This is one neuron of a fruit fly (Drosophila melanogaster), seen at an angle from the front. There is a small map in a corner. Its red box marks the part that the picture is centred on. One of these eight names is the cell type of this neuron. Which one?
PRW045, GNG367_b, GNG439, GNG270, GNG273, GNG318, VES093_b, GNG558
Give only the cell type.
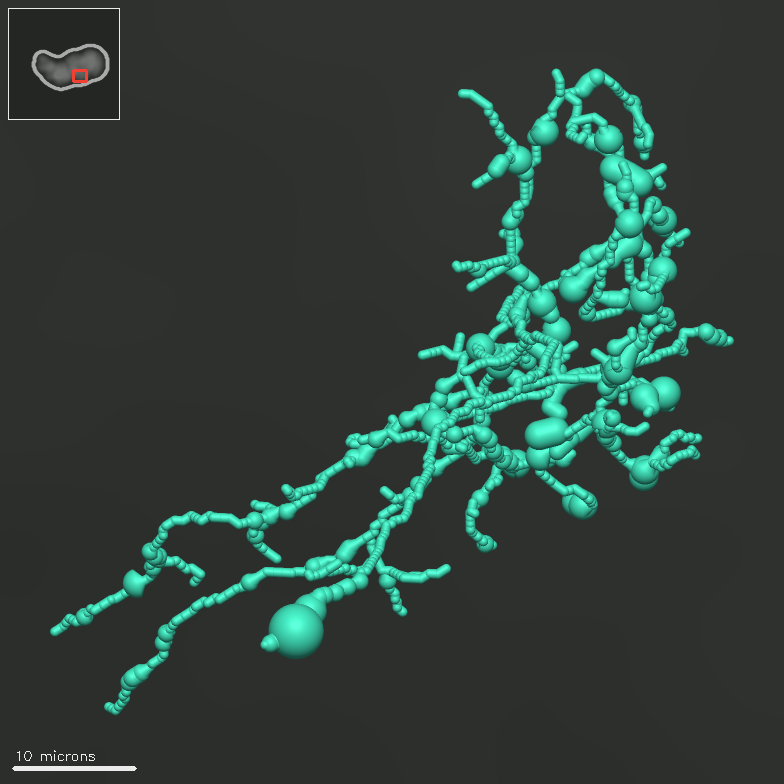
GNG367_b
